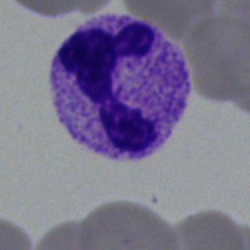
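Segmented neutrophil at the centre of the field. The outline, I would say, is nearly round. The lobed nucleus curves in a C shape that opens towards the right, and its chromatin is dark purple and densely clumped. Around it the cytoplasm is plentiful and pale lilac.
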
